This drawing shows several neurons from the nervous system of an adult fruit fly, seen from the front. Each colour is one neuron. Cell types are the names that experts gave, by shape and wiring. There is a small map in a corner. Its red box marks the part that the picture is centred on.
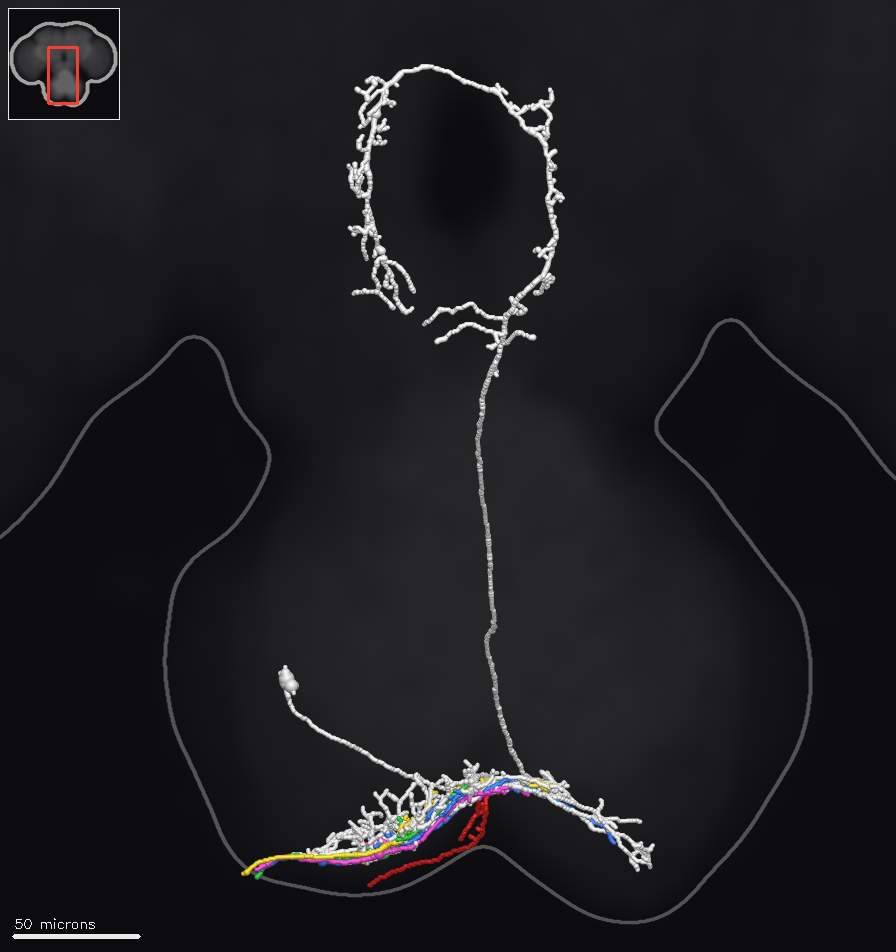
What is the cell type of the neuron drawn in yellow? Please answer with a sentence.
The cell type is LgLG5.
